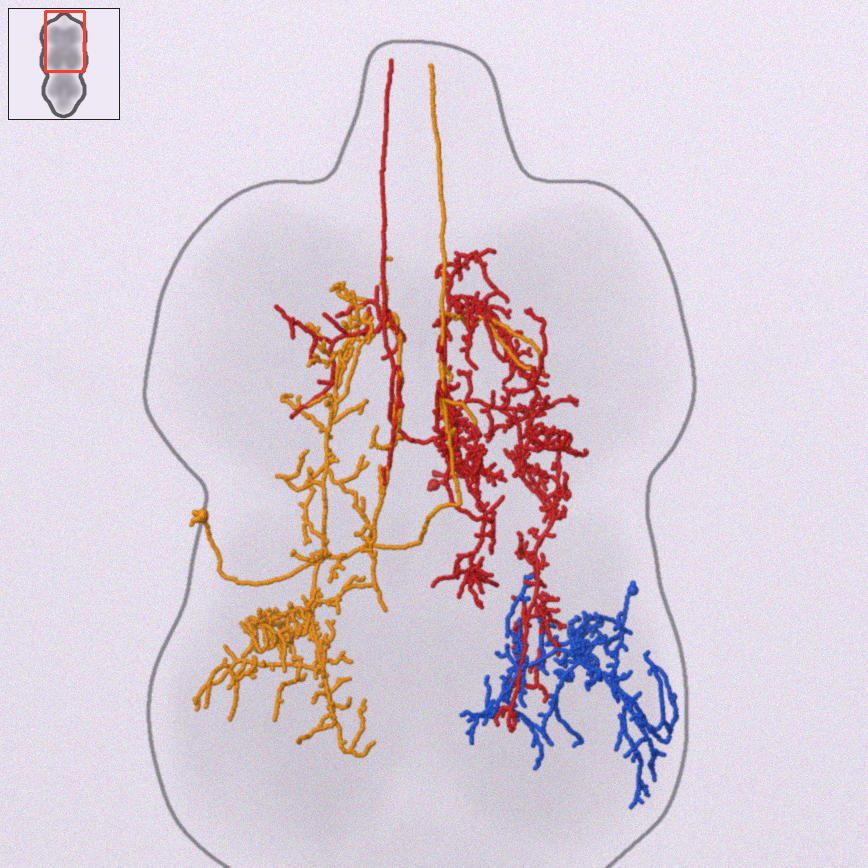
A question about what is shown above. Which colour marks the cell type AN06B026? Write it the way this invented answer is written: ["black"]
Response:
["red"]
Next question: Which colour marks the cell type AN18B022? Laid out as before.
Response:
["orange"]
